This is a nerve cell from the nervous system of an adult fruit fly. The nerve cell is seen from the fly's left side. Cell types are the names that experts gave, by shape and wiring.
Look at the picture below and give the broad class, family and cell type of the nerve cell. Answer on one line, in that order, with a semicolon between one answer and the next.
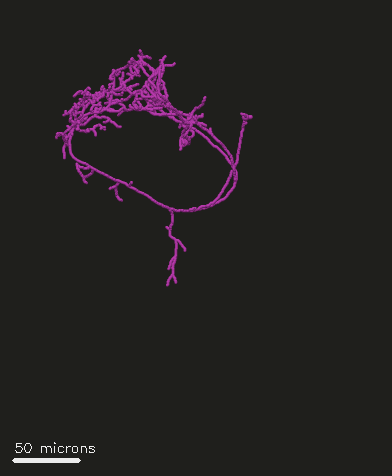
central-brain intrinsic neuron; hemilineage DM1_antero_dorsal; SMP715m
